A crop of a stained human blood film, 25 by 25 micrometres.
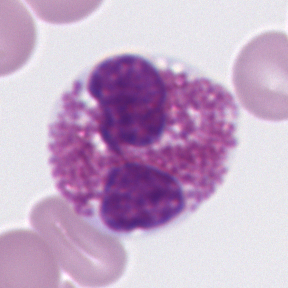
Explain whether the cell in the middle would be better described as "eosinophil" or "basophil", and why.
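That's an eosinophil. Its cytoplasm is packed with coarse, round, reddish-pink granules, and the cell is about 16 micrometres across. What settles it is that the granules surround the two nuclear lobes, stacked one above the other, without hiding their outlines.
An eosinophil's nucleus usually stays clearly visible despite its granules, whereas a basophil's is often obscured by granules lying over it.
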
